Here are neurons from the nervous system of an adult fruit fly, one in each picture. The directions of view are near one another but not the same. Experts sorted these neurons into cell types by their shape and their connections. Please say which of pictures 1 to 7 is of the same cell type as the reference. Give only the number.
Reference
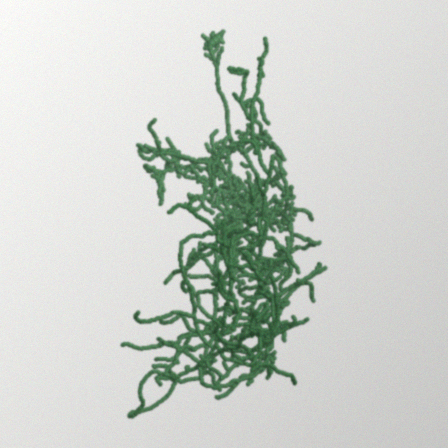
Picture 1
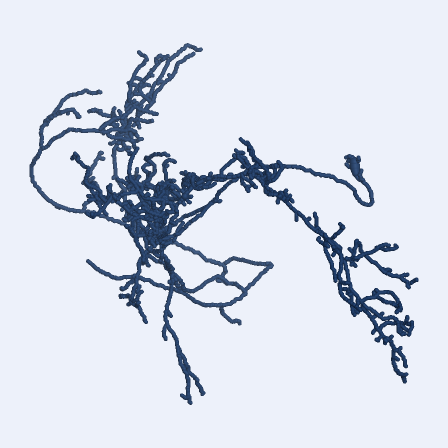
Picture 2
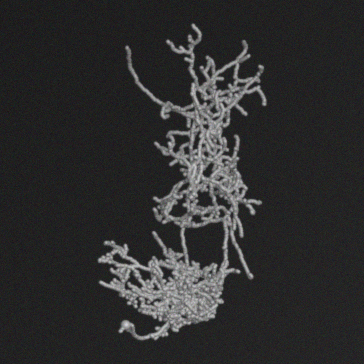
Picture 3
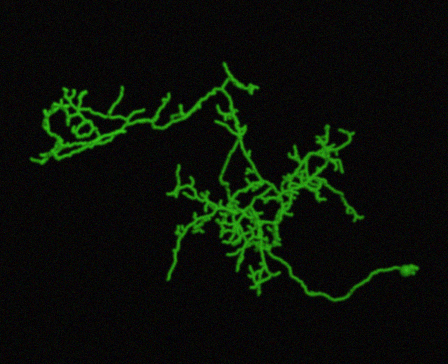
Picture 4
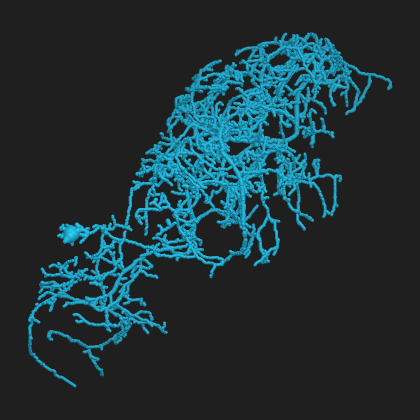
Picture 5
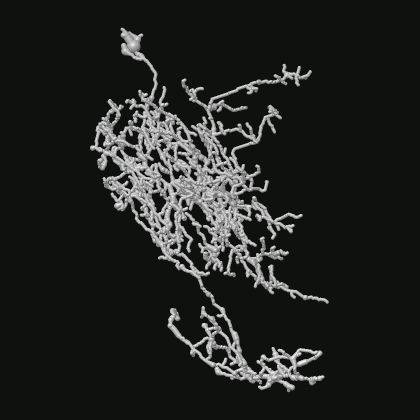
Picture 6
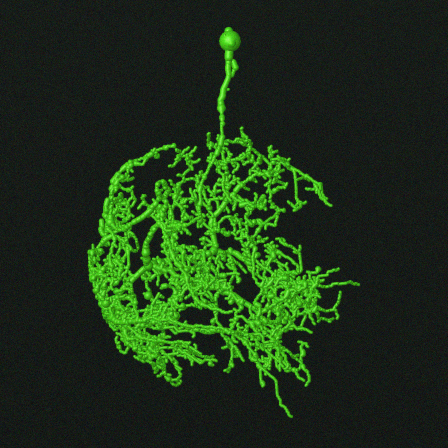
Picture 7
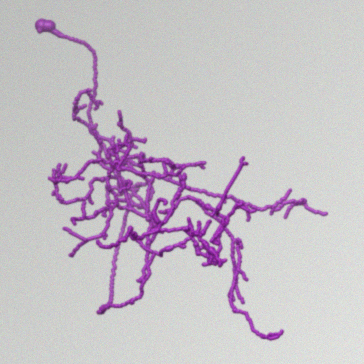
2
